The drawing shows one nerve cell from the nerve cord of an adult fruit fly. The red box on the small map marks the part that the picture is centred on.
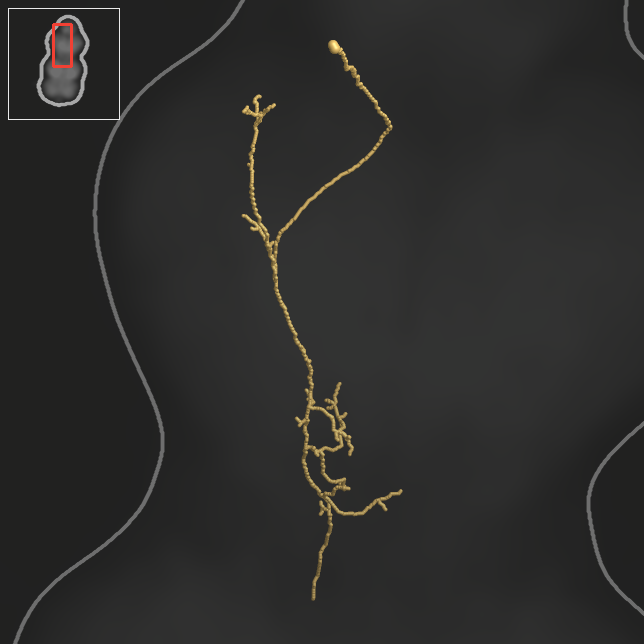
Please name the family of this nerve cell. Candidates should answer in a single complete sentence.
What the nerve cell belongs to is the family hemilineage 21A.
